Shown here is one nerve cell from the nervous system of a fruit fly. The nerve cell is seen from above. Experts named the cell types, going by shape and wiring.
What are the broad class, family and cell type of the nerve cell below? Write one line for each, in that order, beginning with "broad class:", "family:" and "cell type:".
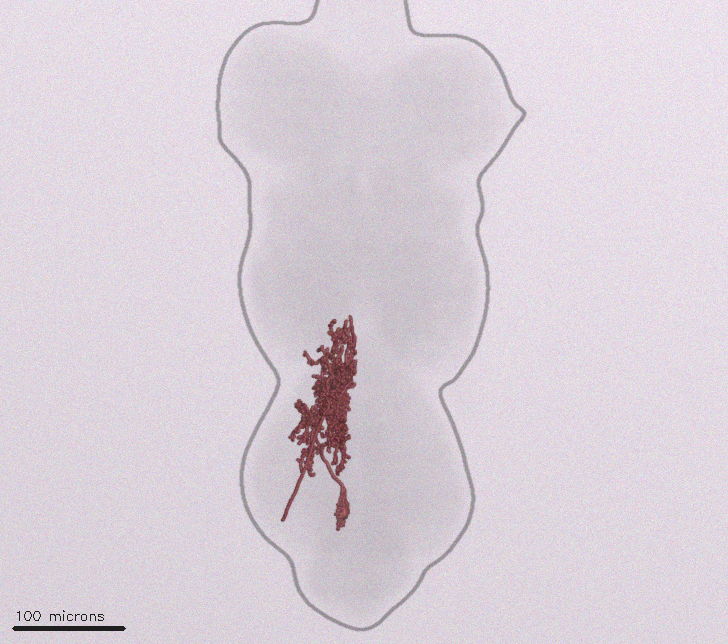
broad class: motor neuron of the nerve cord
family: hemilineage 03B
cell type: MNad41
